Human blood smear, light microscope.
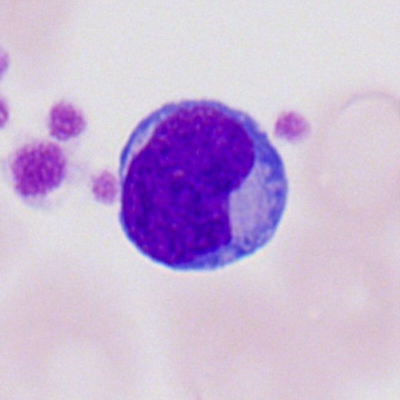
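Lymphocyte, the central cell of a stained blood smear. The nucleus sits off-centre toward the left of the cell and has a broad indentation on its right side. Its chromatin is dark purple and coarsely clumped. A pale area of cytoplasm fills the nuclear indentation on the right.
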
